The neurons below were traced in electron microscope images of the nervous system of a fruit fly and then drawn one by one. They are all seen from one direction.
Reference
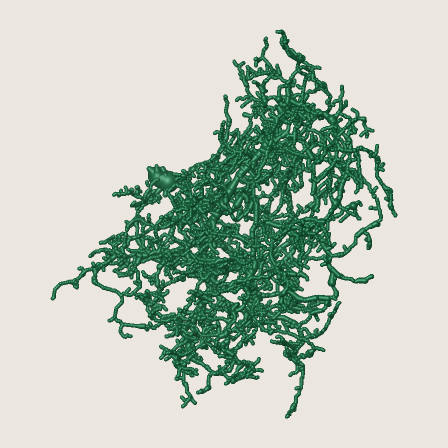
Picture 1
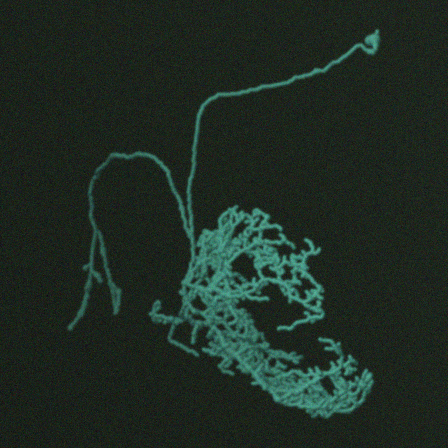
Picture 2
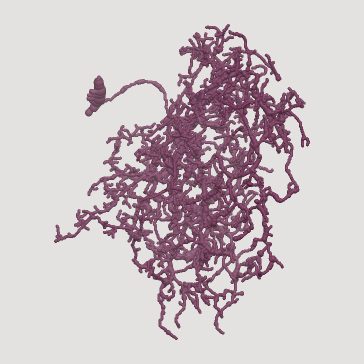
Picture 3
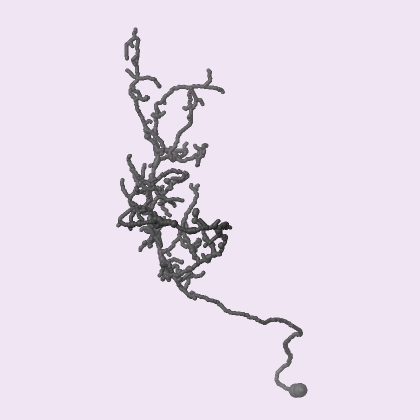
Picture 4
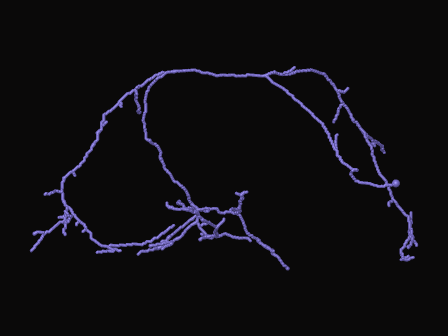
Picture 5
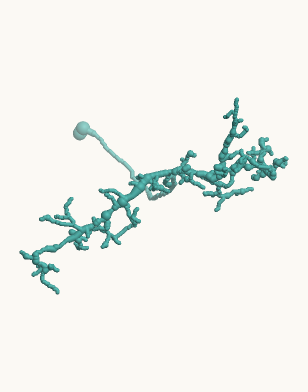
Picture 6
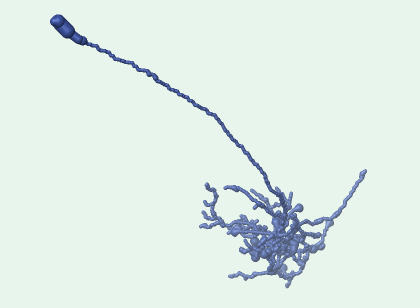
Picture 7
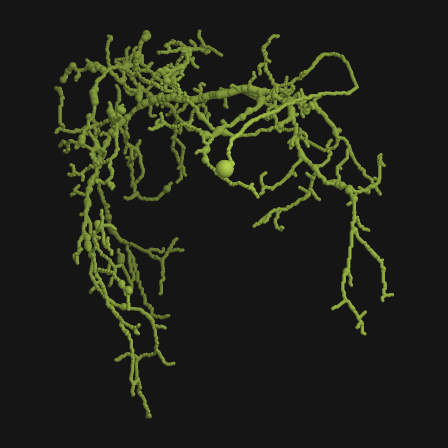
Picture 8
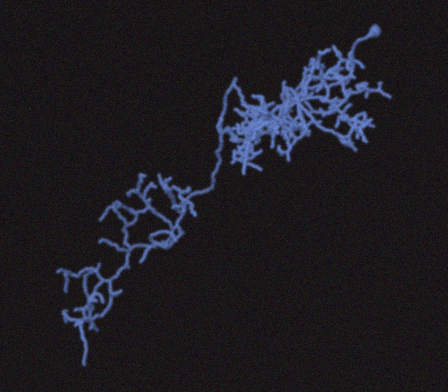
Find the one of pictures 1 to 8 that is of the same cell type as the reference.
2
